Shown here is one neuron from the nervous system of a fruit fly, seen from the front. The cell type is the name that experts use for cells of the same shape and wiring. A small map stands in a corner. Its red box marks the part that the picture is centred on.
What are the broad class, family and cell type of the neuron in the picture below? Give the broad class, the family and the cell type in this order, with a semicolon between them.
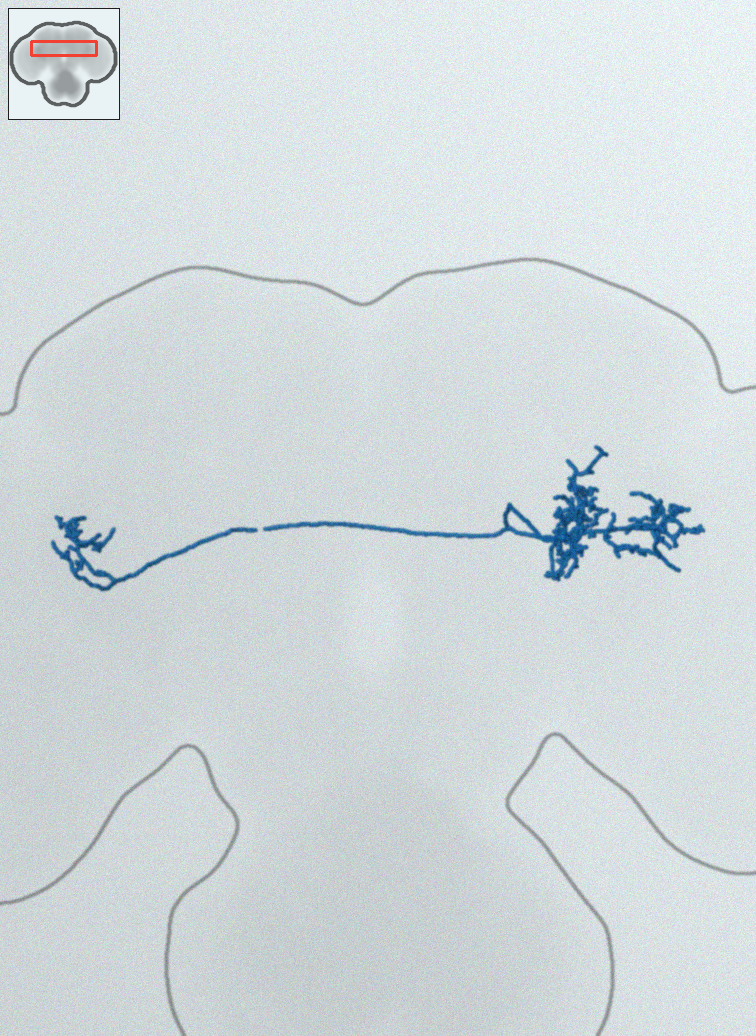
central-brain intrinsic neuron; hemilineage VLPa2; CB4168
